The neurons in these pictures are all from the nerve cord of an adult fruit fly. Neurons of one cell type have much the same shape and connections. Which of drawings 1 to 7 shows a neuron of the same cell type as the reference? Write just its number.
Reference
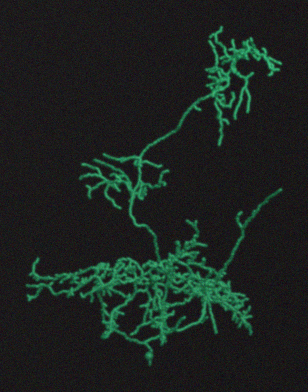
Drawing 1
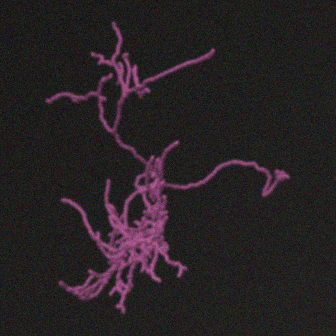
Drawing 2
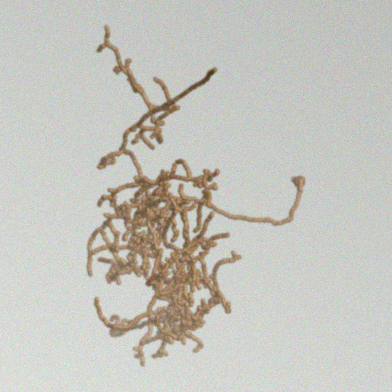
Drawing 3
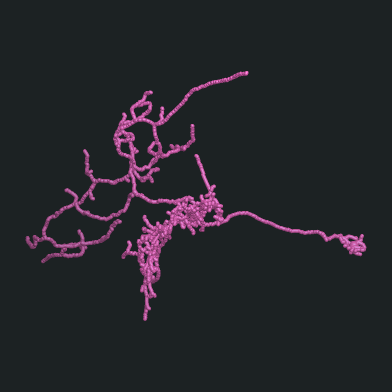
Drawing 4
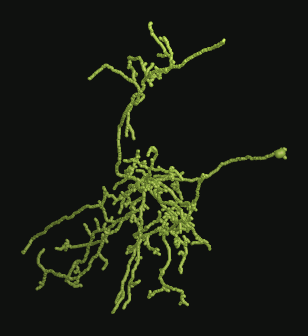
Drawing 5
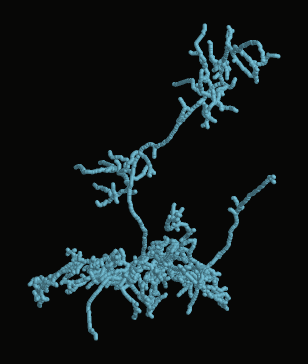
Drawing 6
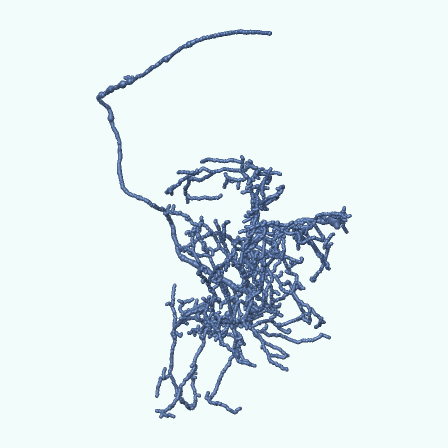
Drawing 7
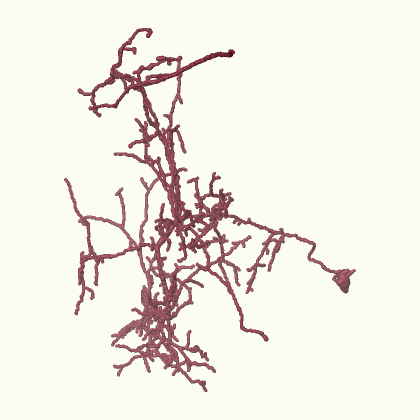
5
